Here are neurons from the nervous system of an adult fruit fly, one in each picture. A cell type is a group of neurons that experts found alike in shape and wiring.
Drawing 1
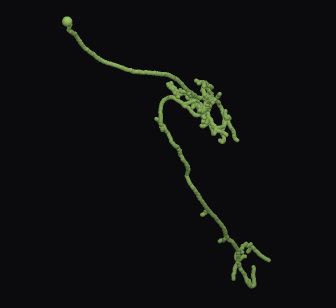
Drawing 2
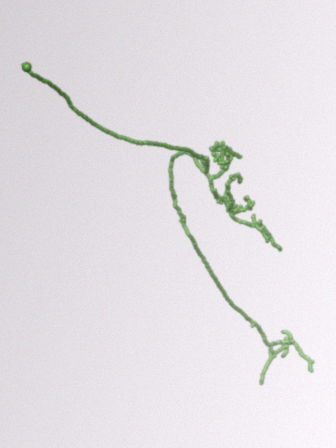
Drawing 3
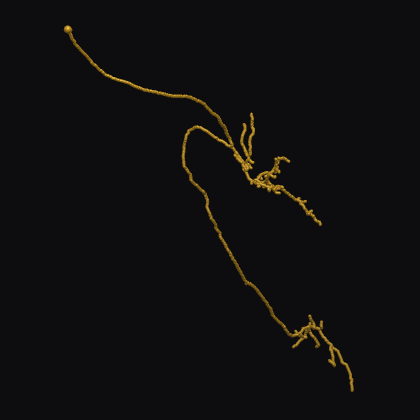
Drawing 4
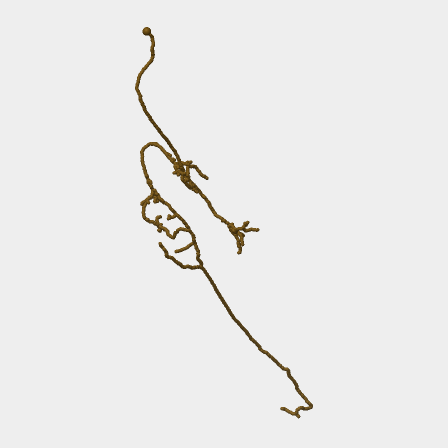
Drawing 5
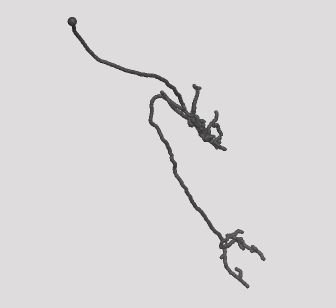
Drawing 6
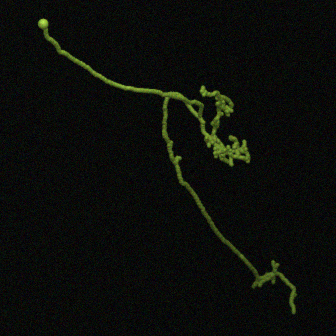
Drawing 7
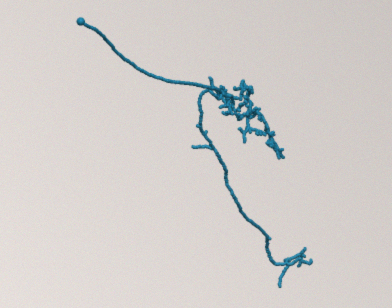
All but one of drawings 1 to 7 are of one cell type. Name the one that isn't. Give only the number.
4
